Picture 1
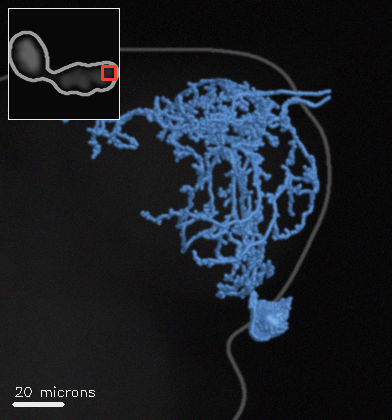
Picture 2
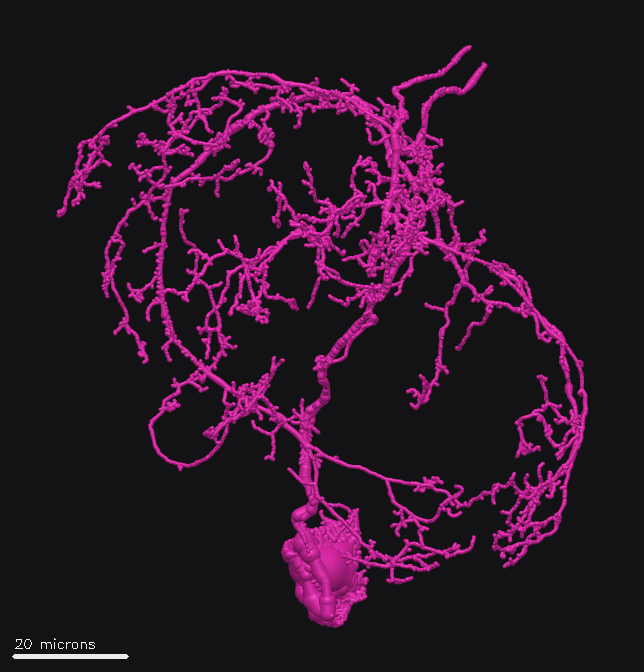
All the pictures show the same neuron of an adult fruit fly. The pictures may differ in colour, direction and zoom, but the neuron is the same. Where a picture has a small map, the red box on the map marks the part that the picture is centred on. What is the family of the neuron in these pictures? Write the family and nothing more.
hemilineage 00B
